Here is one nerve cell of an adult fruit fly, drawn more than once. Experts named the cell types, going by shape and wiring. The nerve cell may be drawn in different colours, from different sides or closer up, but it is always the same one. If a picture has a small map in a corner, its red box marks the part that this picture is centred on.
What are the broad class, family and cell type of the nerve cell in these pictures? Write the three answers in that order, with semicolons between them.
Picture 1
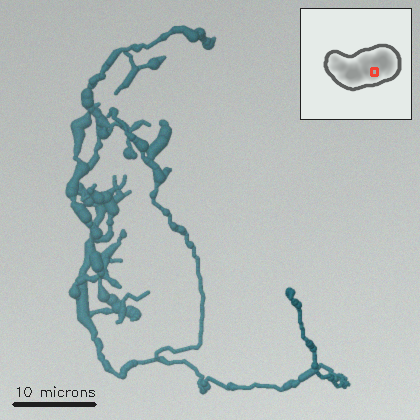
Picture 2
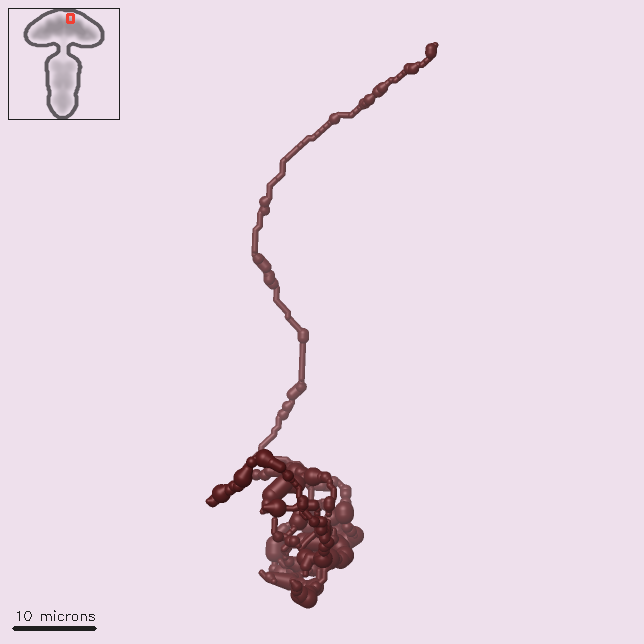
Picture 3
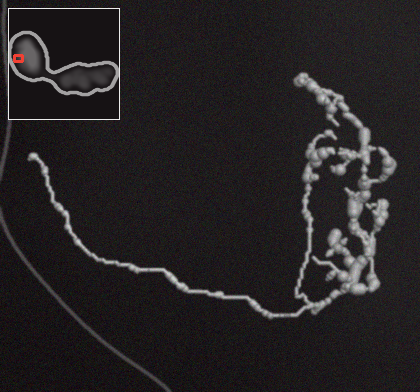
sensory neuron entering the brain; class thermosensory; TRN_VP1m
